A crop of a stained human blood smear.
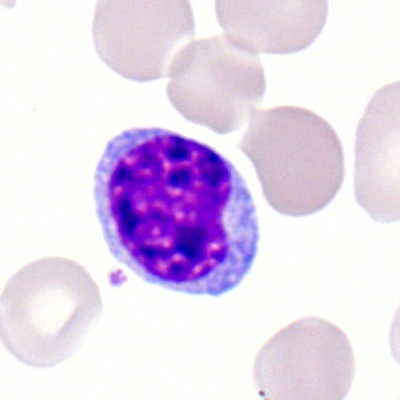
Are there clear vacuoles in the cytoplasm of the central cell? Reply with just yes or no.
No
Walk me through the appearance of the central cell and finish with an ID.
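In this cell the nucleus fills most of the space and carries a shallow notch on its right side. Its chromatin is coarsely clumped into dark purple patches with paler gaps between them. The rim of cytoplasm is widest on the right side of the cell. The cell is a lymphocyte.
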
